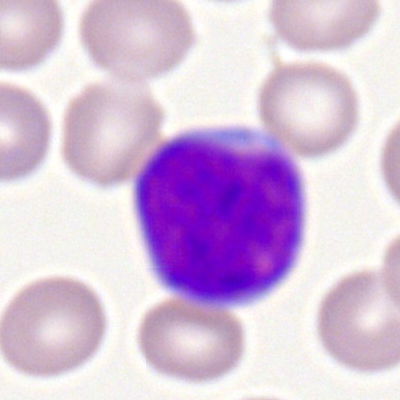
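Myeloblast (central cell). Outline roughly round, smooth, no surface projections. Chromatin dense, dark purple, coarsely clumped into darker patches. Cytoplasm very scant: only a thin pale blue crescent along the top edge. No vacuoles visible.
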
